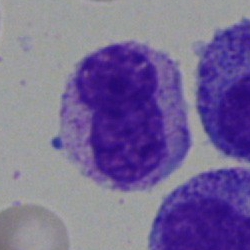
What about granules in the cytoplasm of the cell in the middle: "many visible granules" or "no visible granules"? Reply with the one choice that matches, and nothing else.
Many visible granules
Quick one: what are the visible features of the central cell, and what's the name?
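Look first at the edge: the outline of this cell is roughly round. Now the chromatin is dark purple, patchy with lighter areas rather than evenly smooth. Around the nucleus runs a rim of pale lilac cytoplasm. You won't find any clear vacuoles in that cytoplasm. This is a band neutrophil.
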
